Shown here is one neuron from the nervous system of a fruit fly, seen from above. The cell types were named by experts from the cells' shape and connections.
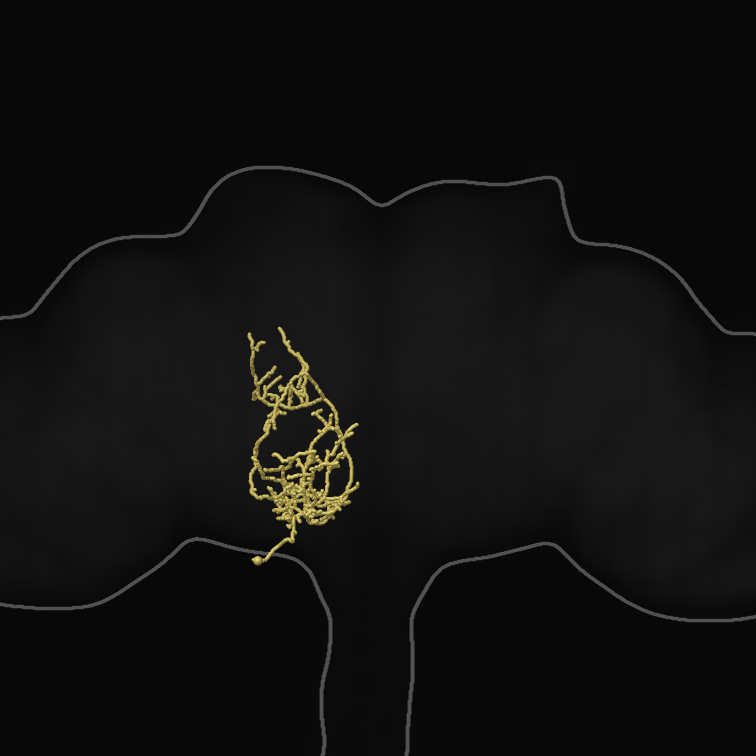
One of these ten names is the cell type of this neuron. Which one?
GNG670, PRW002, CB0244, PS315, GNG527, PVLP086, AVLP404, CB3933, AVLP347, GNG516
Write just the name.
PS315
